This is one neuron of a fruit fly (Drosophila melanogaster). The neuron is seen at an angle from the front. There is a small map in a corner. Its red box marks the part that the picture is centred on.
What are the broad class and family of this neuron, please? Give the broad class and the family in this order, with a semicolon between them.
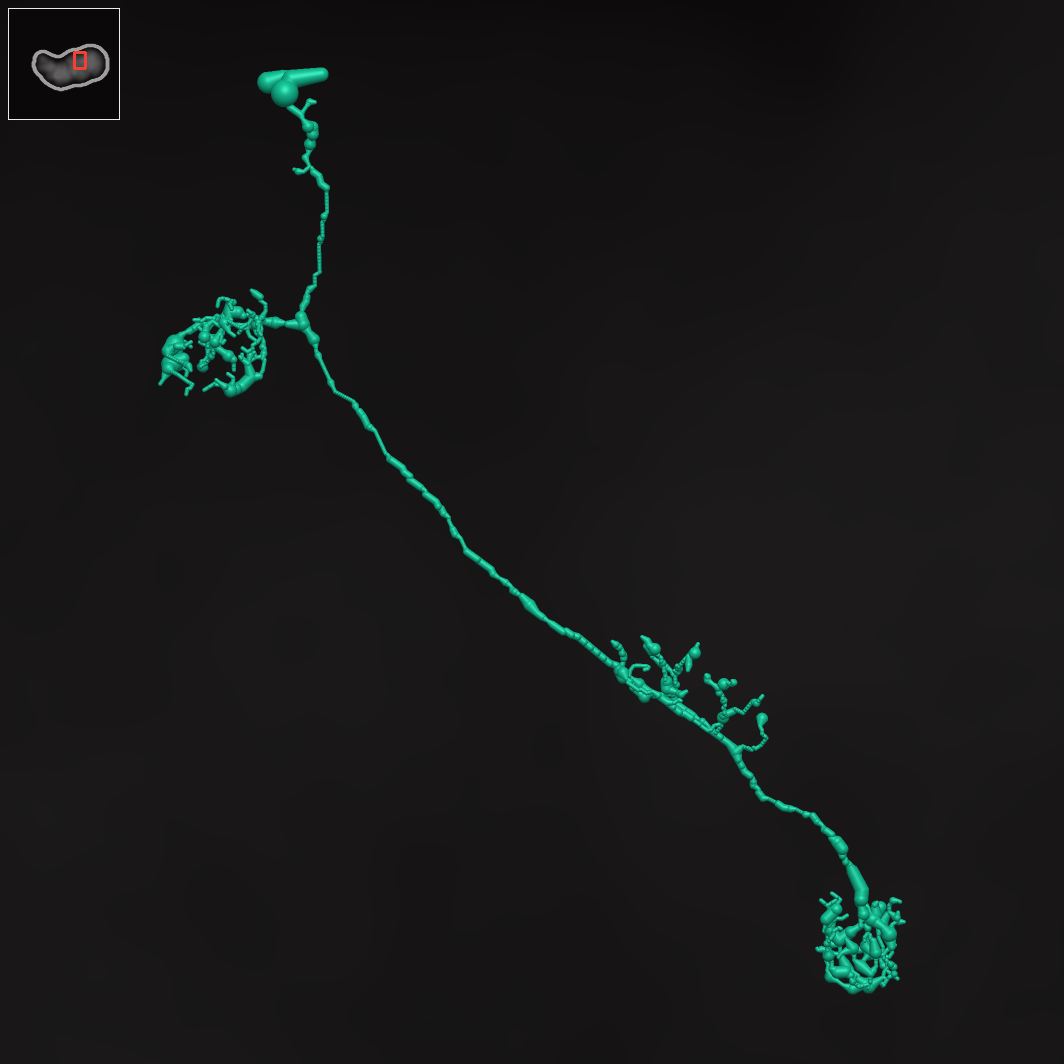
central-brain intrinsic neuron; class CX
